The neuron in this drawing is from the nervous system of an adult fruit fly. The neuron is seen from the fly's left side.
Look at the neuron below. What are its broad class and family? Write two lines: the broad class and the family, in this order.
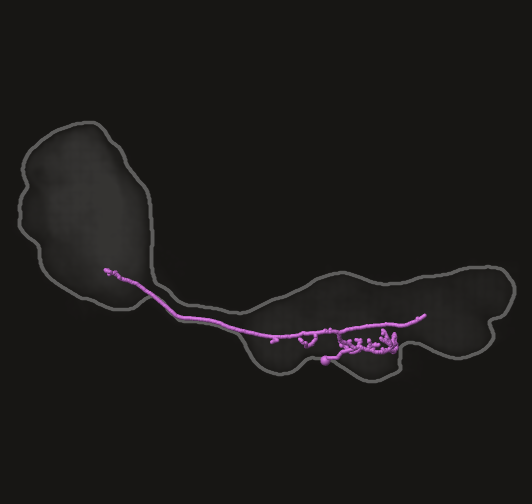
ascending neuron
hemilineage 10B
